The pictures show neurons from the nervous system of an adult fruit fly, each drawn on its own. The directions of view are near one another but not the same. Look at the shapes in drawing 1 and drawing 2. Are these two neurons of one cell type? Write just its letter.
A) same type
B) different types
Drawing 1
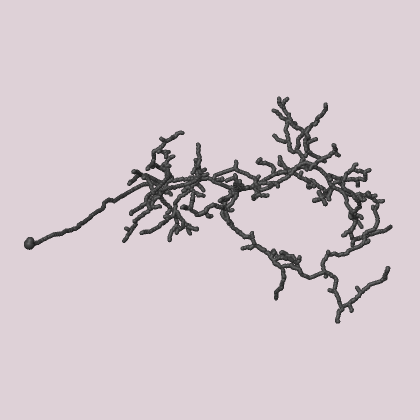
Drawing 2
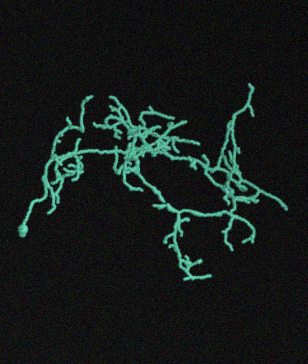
B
